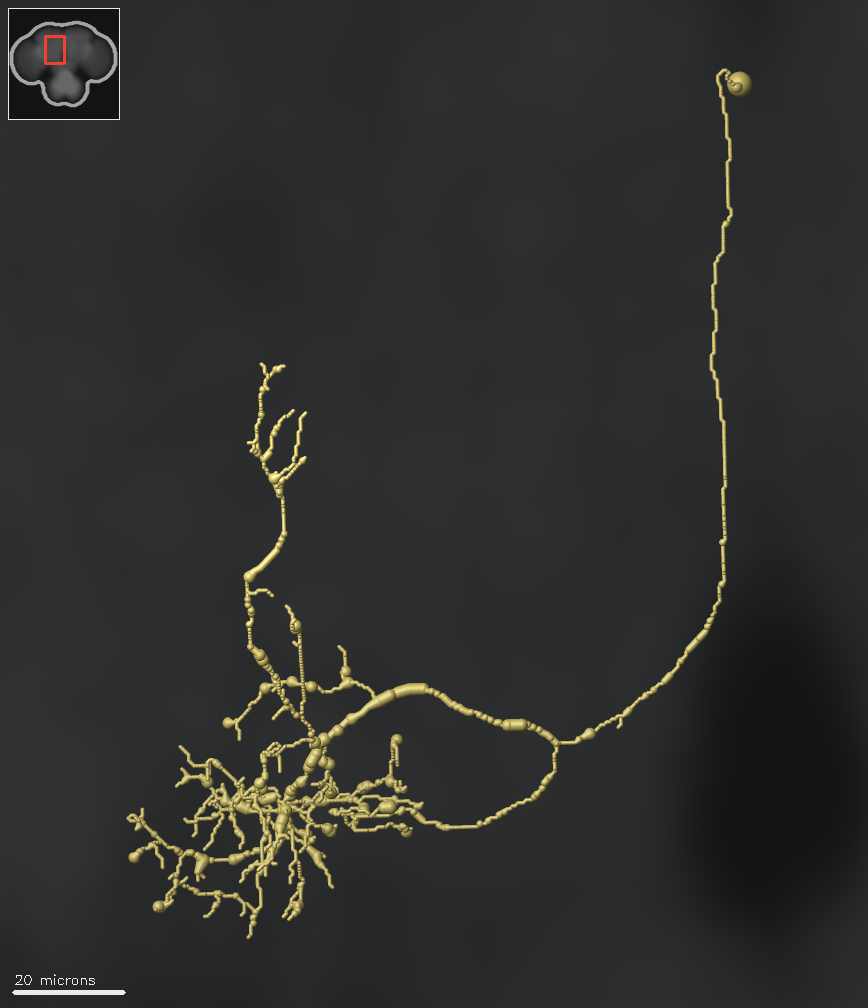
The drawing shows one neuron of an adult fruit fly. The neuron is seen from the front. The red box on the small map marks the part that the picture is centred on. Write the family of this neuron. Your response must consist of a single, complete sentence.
By its family, the neuron is hemilineage DM1_antero_ventral.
